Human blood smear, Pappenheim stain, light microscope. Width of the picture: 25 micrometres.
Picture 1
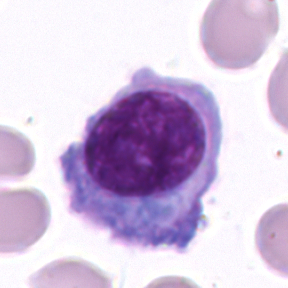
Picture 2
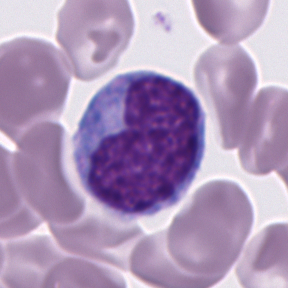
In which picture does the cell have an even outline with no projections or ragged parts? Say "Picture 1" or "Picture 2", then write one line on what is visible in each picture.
Picture 2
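In picture 1: The cell outline is irregular, with ragged, uneven edges.
In picture 2: The outline of the cell is round and smooth.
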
